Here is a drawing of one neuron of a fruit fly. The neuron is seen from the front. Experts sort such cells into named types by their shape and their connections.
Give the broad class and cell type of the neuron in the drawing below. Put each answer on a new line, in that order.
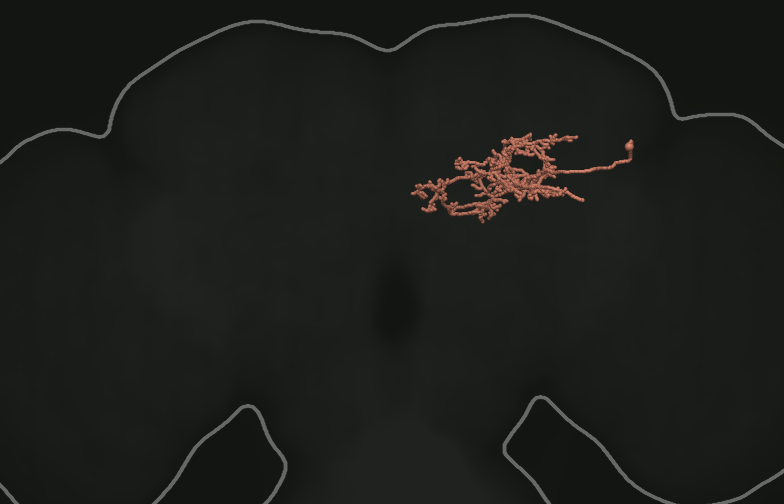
central-brain intrinsic neuron
CL068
